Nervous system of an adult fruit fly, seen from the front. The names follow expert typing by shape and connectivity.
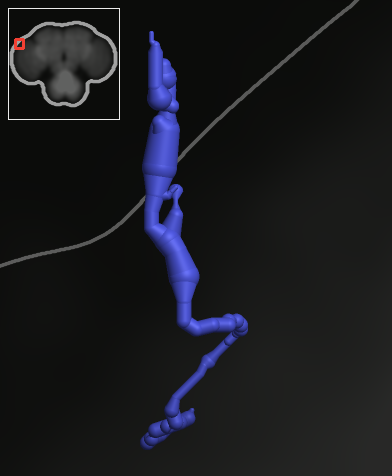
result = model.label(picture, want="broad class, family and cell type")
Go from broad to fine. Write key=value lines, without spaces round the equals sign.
broad_class=photoreceptor or other optic-lobe sensory neuron
family=class visual
cell_type=R1-R6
